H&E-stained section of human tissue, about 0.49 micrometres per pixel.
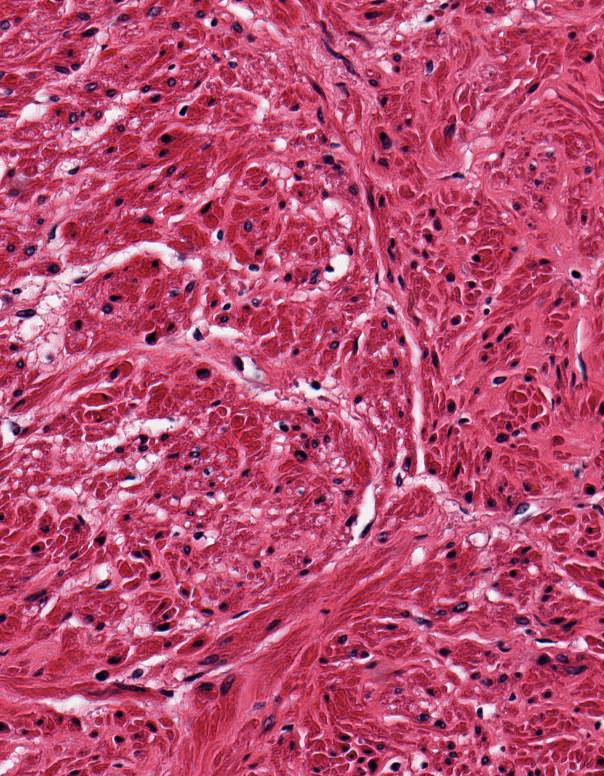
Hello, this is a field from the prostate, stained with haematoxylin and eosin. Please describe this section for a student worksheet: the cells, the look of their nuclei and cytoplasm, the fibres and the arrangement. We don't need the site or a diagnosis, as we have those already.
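Interlacing bundles of cells, cut in various planes, occupy the whole field. Cytoplasm abundant and deeply eosinophilic. Left centre: small clear cytoplasmic vacuoles common. No fat cells seen.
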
